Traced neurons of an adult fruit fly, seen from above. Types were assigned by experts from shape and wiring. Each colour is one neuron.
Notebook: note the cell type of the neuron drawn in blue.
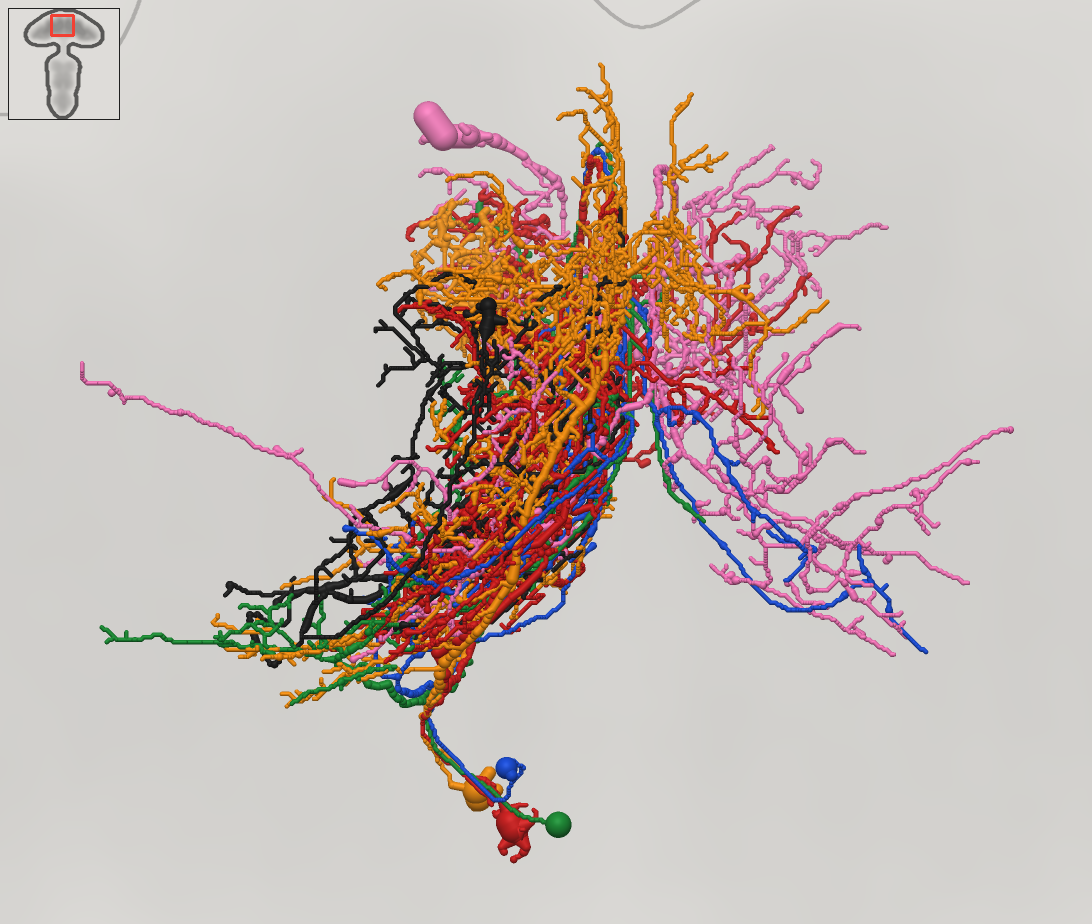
SMP302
